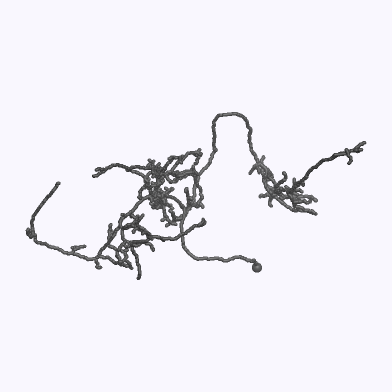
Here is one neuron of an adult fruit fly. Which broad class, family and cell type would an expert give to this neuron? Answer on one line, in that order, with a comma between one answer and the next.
central-brain intrinsic neuron, hemilineage SMPad3, SMP132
